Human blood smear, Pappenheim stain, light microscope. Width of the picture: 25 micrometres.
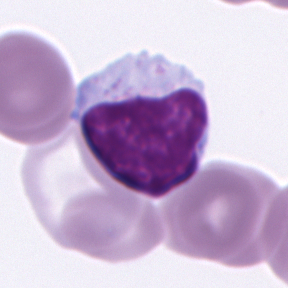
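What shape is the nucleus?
Roughly triangular: broad above and tapering to a blunt point below, about 11 micrometres across in a cell of about 12 micrometres.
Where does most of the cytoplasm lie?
In a very pale greyish-blue cap above the nucleus, which sits toward the bottom of the cell and fills about 70% of its area.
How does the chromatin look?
Dark purple and coarsely mottled.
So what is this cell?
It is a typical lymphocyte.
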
